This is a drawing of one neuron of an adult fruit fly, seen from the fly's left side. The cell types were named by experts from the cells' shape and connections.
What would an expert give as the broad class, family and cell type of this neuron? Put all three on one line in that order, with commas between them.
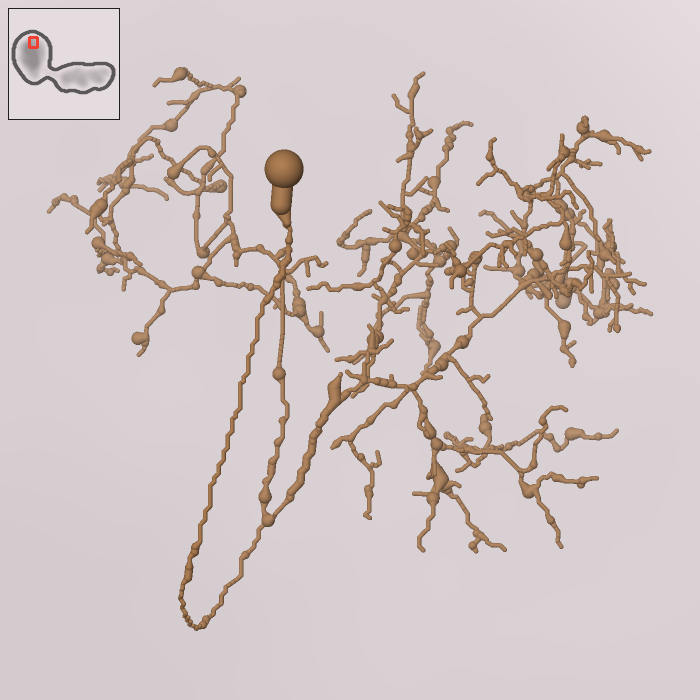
central-brain intrinsic neuron, hemilineage LHl1, CB2861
